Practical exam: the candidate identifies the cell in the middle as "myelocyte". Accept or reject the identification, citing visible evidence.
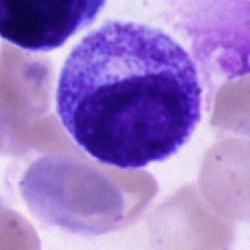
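Myelocyte is the right call for this cell. Outline: nearly round. Nucleus: a single unlobed mass lying in the lower half of the cell, with chromatin that stains dark purple and looks dense. Nucleolus: none can be seen.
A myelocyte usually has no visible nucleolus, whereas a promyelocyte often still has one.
So the missing nucleolus is the point that speaks for myelocyte and against promyelocyte. The nearly round outline and the single unlobed nucleus are simply what is seen here and do not by themselves decide between the two.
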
